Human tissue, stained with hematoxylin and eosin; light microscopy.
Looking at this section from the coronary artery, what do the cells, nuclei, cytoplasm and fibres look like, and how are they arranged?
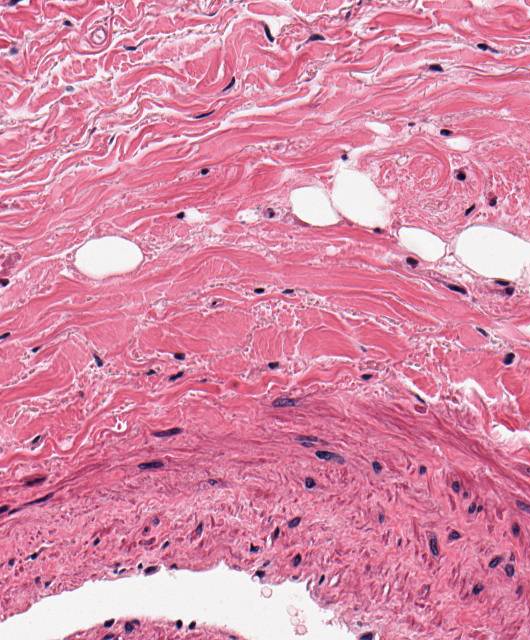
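The top two-thirds is dense pink collagenous tissue: wavy bundles running mostly side to side, sparse small dark spindle-shaped or oval nuclei. Lower third: a more cellular band curving over an empty space at the bottom, elongated dark nuclei packed closer, parallel to the arching edge.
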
